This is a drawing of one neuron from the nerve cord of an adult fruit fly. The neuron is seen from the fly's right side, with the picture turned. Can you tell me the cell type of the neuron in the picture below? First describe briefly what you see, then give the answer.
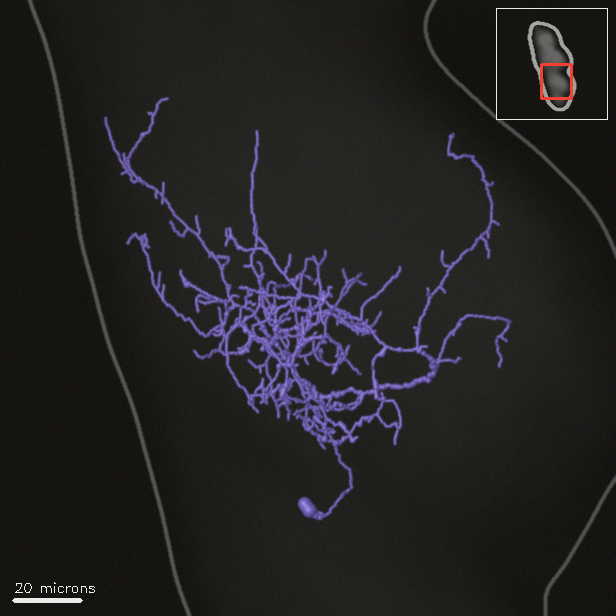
By the scale bar it is about 130 microns tall in this view. In this view it is about as wide as it is tall. It is a nerve-cord intrinsic neuron. The cell type is IN03A036.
